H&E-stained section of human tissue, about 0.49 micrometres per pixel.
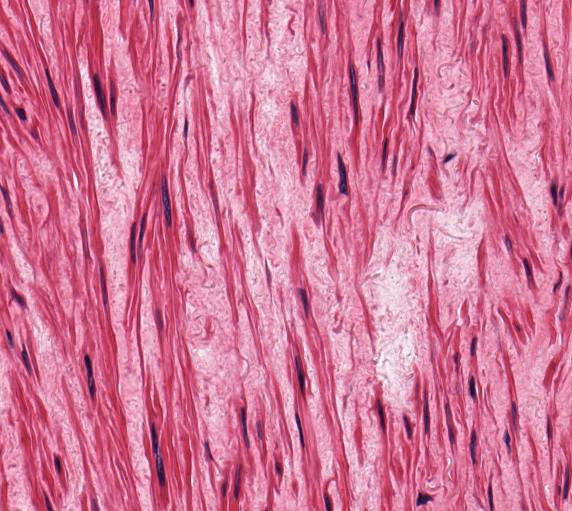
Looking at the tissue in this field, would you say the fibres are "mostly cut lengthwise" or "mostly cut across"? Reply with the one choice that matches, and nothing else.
Mostly cut lengthwise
